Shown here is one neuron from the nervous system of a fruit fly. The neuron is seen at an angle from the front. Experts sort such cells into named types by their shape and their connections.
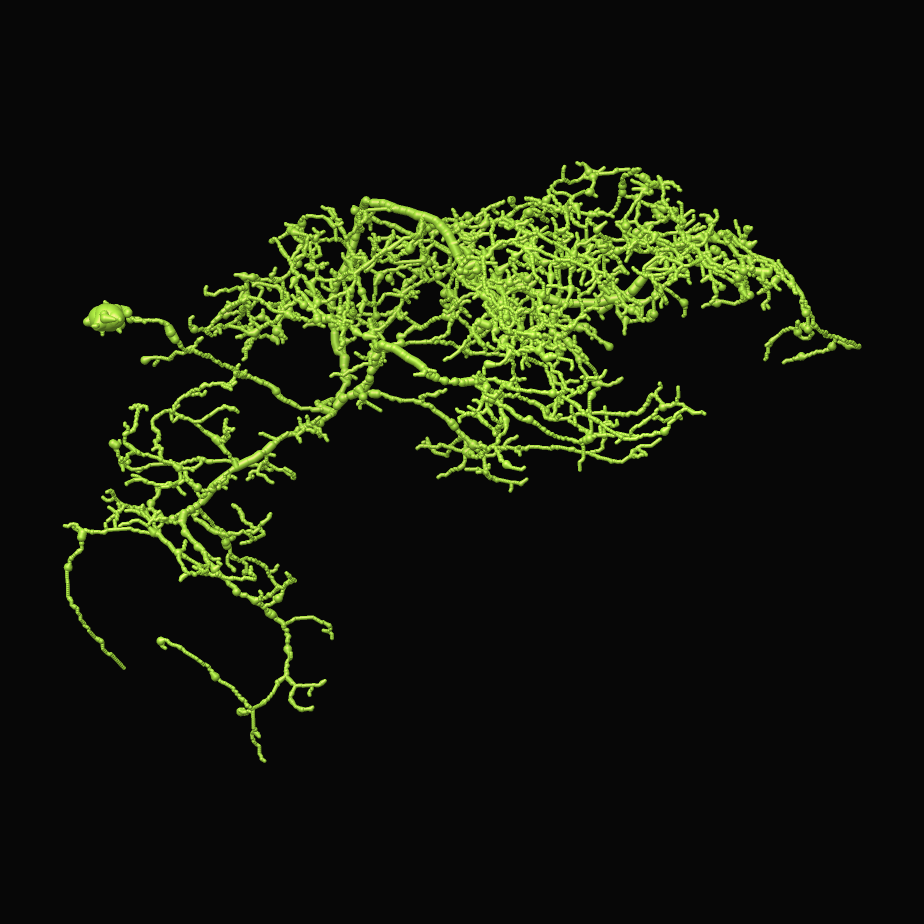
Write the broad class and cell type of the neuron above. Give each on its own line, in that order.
central-brain intrinsic neuron
SMP076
